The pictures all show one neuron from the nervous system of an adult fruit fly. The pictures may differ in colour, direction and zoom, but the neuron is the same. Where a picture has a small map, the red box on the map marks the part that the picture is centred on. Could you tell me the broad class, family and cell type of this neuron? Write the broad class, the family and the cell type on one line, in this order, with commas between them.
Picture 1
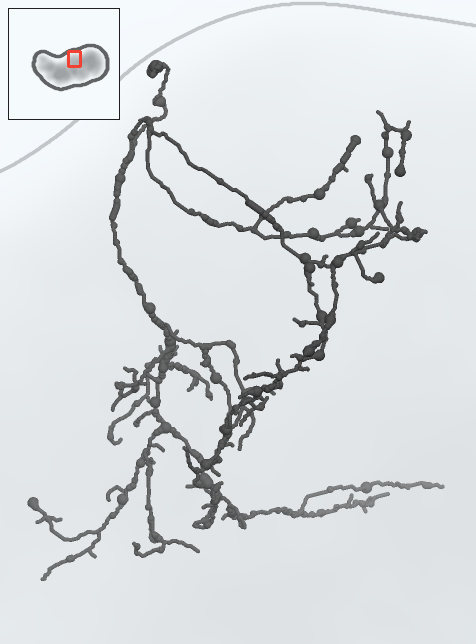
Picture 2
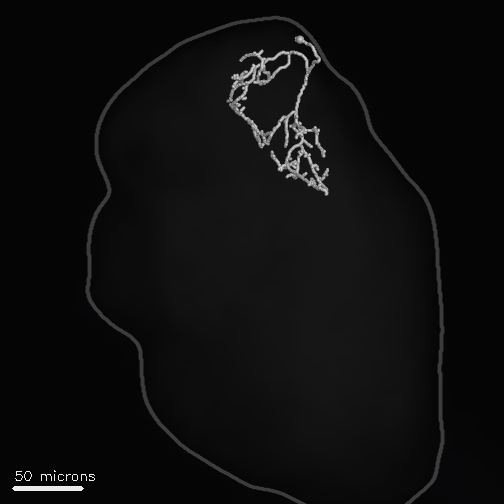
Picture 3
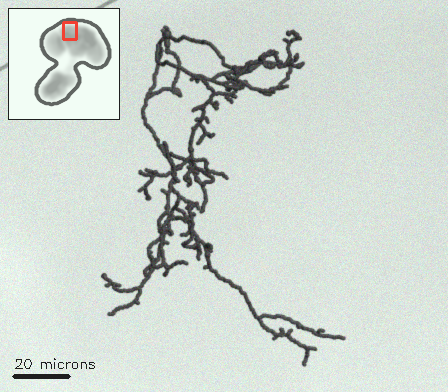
central-brain intrinsic neuron, hemilineage LHd2, SLP312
